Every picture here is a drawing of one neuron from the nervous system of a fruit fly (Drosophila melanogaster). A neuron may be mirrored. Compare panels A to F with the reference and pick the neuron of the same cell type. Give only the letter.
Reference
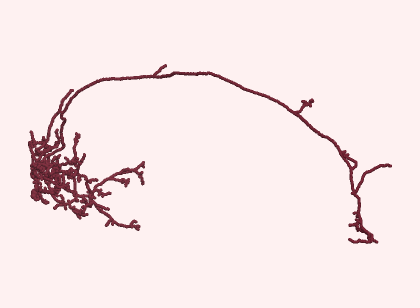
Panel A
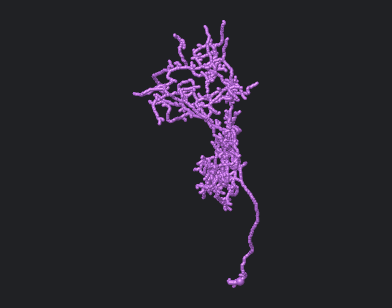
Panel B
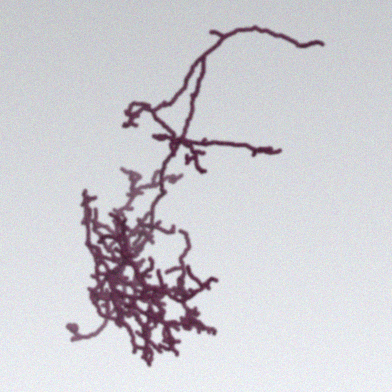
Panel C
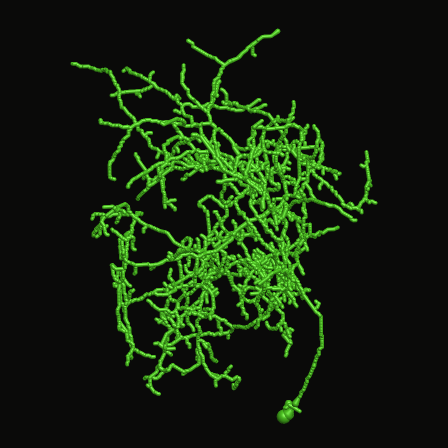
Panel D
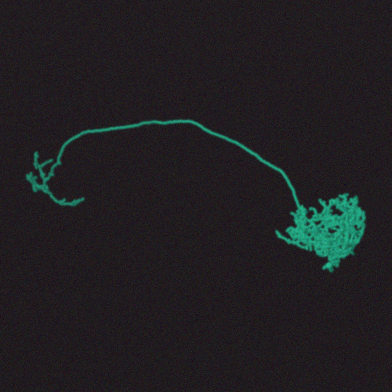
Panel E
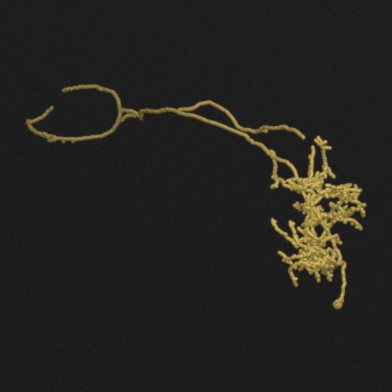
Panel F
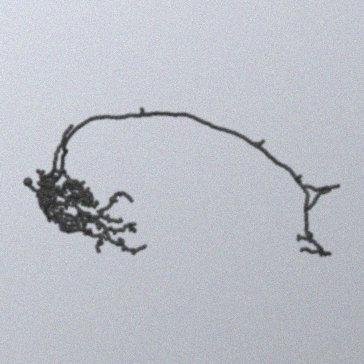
F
